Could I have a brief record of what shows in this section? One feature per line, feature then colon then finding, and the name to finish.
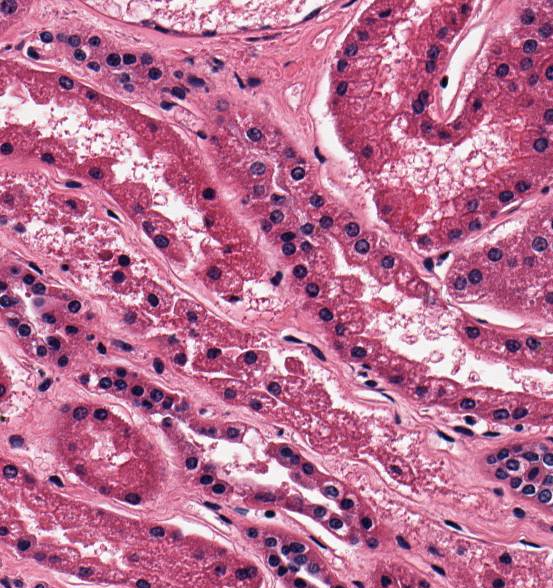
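Tubules: closely packed, filling the field, mostly cut lengthwise, running diagonally from upper left toward lower right
Lining: a single layer of cuboidal to low columnar epithelial cells
Cytoplasm: abundant, granular, strongly eosinophilic
Separation: only thin connective tissue strands, with flattened spindle-shaped nuclei
Name: renal cortex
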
